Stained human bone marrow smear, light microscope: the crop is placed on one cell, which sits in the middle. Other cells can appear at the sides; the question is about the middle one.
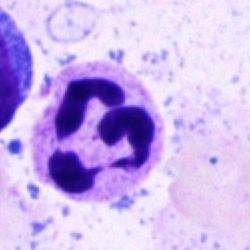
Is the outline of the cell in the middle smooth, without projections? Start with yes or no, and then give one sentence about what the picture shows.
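Yes. The cell outline is round and smooth.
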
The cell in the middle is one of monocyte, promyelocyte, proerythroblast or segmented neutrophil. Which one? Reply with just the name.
segmented neutrophil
